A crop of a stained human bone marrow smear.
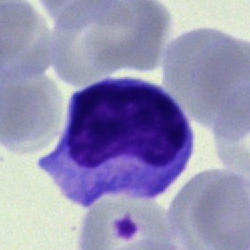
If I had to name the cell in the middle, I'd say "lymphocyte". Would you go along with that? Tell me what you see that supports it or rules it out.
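Outline irregular, a pointed corner of cytoplasm jutting out at the lower left. Chromatin dark purple and dense, with coarse clumped areas. Cytoplasm a pale lilac-blue band beneath the nucleus. No distinct granules in the cytoplasm.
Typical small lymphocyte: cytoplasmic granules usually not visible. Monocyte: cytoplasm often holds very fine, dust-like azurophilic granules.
Granule finding therefore with lymphocyte, against monocyte. No clear vacuoles in the cytoplasm.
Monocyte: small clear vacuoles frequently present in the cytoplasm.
Vacuole finding therefore against monocyte. Red cell just below contains a small dark purple dot. Verdict: lymphocyte stands; monocyte set aside.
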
